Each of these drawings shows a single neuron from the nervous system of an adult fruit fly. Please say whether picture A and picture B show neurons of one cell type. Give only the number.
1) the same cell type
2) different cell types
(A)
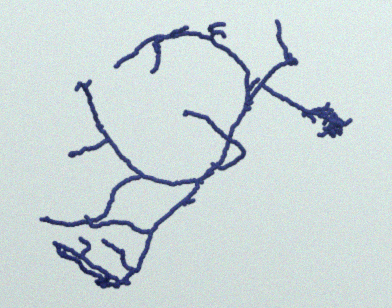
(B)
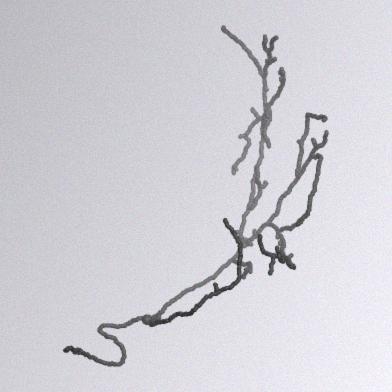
1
